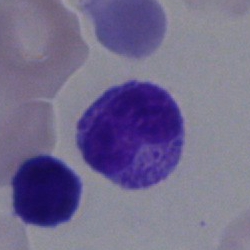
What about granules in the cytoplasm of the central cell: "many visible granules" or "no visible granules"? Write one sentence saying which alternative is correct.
No visible granules are present in the cytoplasm of the cell.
